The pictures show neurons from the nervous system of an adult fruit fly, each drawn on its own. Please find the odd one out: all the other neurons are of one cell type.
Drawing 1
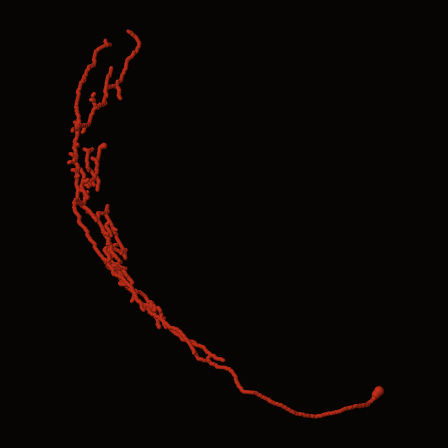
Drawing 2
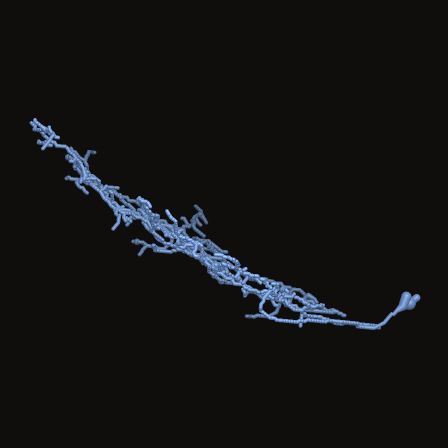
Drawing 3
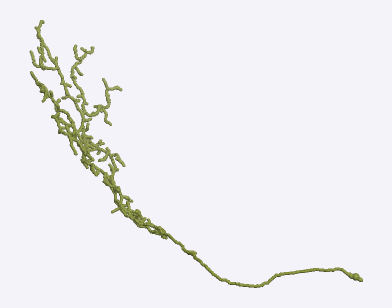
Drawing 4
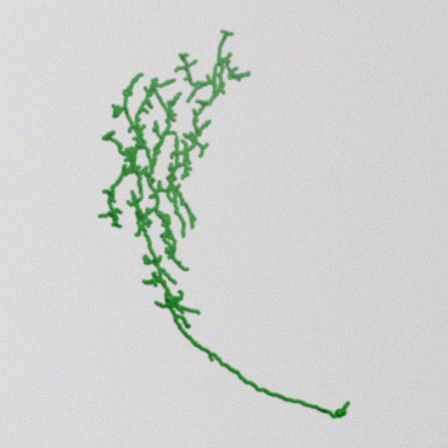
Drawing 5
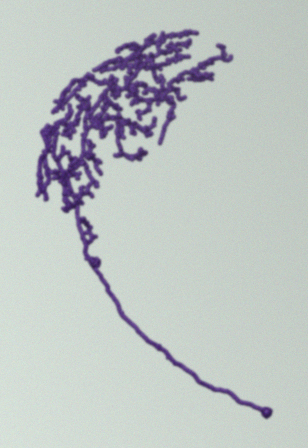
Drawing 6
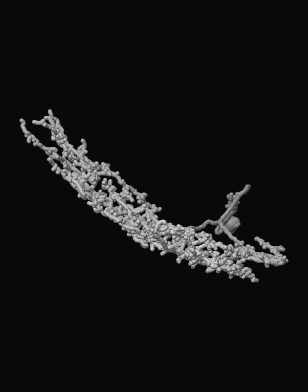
Drawing 6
